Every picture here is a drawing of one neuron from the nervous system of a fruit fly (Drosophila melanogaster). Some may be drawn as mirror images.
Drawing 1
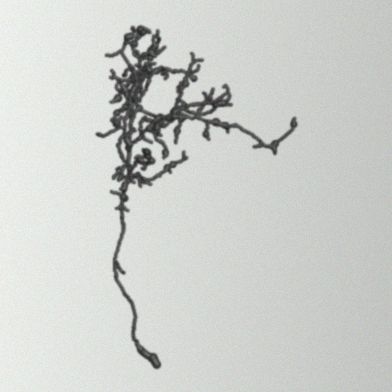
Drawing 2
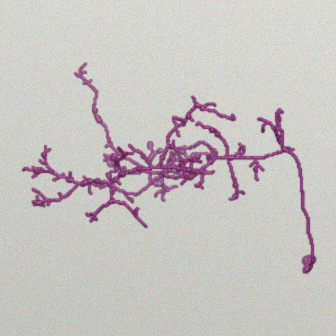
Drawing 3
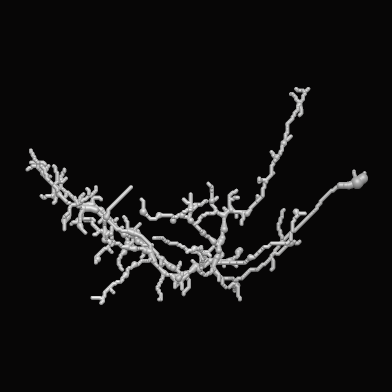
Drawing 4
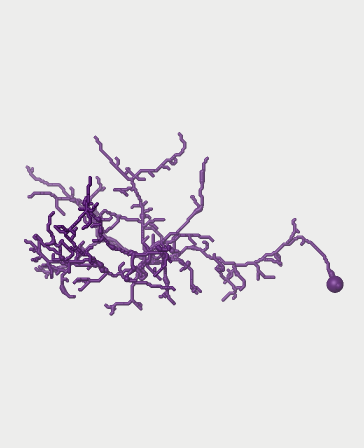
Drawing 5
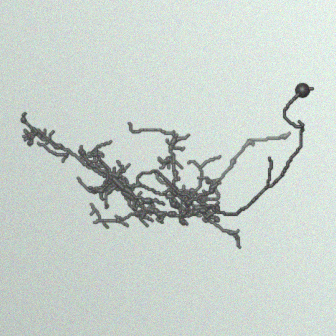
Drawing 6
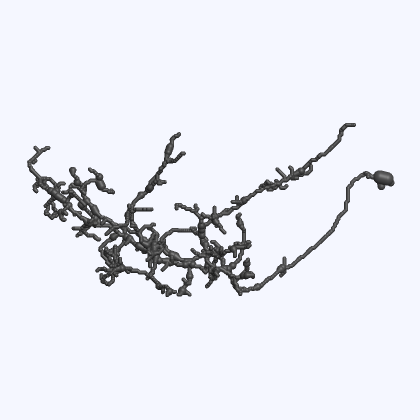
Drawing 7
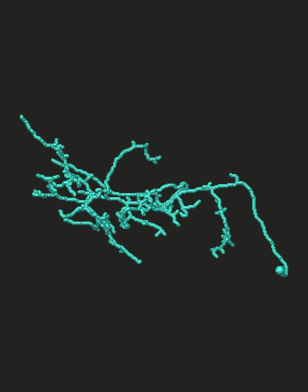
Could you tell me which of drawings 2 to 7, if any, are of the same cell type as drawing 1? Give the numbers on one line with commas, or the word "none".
3, 5, 6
